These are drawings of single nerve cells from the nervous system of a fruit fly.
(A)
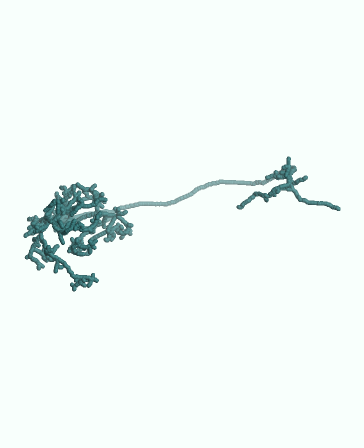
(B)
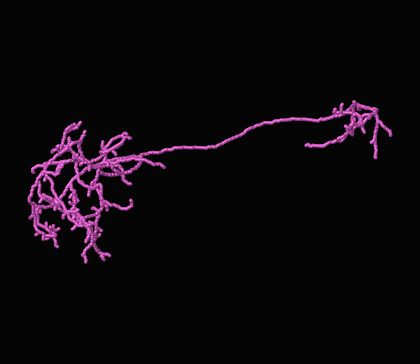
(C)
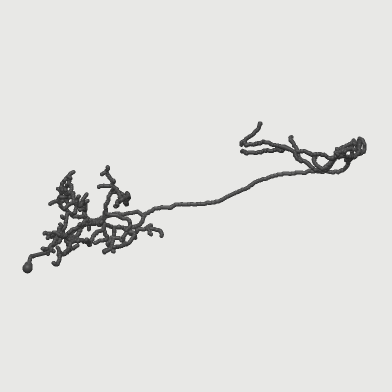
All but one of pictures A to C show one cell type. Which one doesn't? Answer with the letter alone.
C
